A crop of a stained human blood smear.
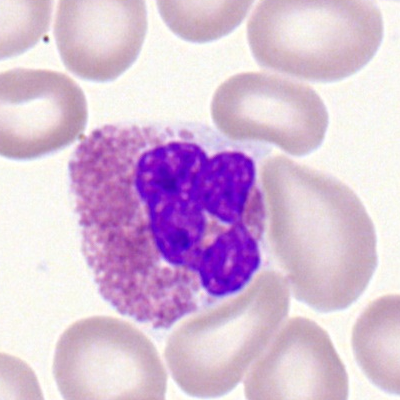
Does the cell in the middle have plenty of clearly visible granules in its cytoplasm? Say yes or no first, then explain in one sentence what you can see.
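Yes. The cytoplasm is packed with pink to reddish-pink granules.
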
